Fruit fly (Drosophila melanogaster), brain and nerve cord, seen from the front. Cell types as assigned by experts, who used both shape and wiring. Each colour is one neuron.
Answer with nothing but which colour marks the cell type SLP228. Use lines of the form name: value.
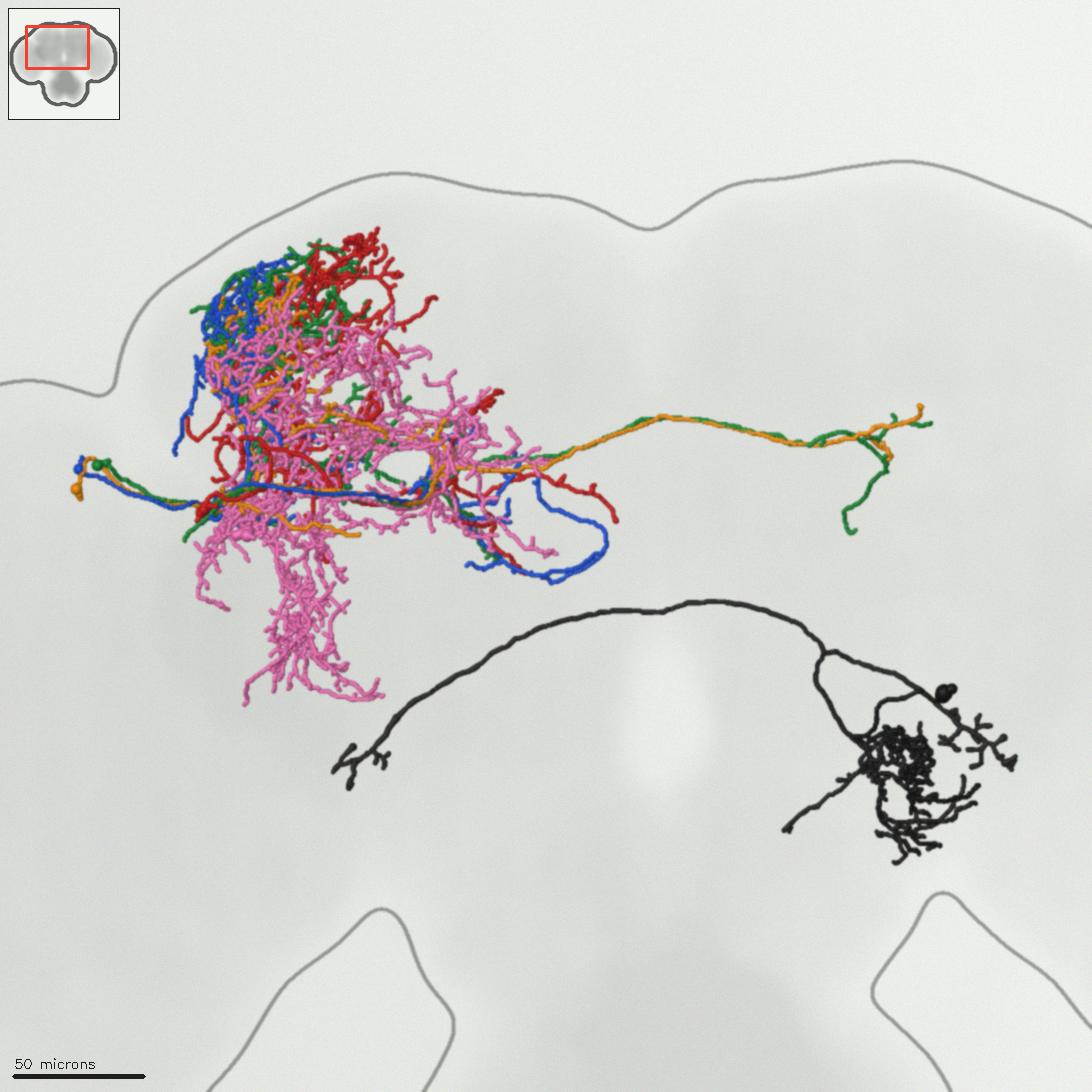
colour: orange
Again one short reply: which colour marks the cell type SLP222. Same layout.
colour: blue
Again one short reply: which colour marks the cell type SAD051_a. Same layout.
colour: black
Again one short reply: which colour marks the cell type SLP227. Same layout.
colour: green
